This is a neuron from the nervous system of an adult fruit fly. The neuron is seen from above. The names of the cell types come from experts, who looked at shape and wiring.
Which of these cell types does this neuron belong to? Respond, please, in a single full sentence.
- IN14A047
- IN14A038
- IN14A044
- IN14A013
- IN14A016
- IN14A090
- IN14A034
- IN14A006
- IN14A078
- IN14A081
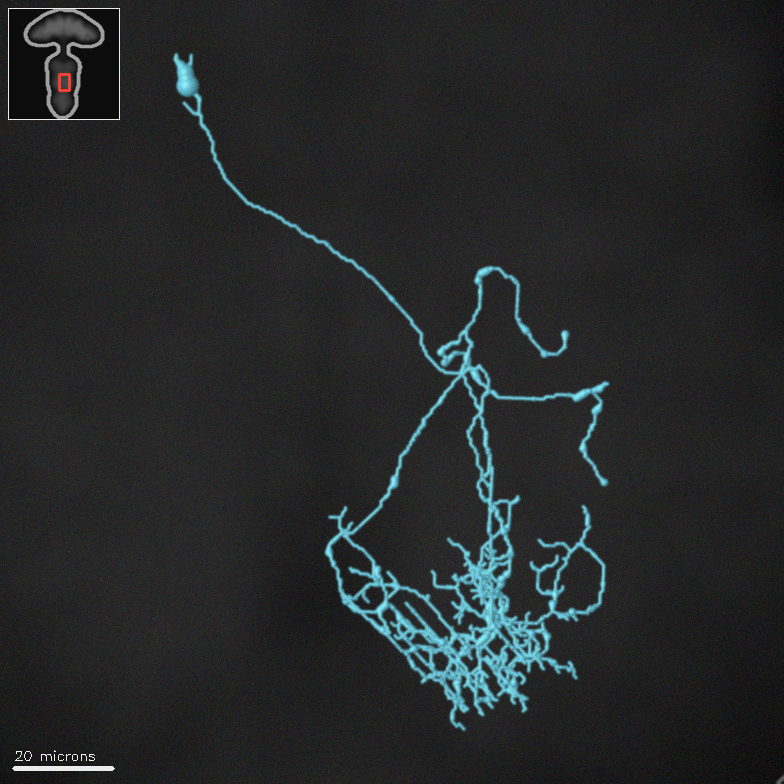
The cell type carried by this neuron is IN14A090.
